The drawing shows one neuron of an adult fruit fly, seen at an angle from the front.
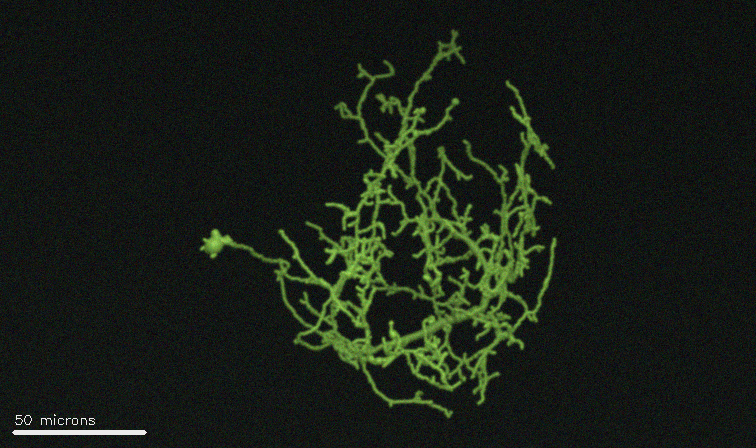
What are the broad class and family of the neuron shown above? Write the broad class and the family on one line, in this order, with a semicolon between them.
nerve-cord intrinsic neuron; hemilineage 17A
